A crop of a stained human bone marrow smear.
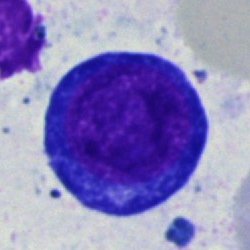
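Proerythroblast, the central cell in a stained human bone marrow smear, light microscope. The outline is round and smooth. The nucleus lies toward the top of the cell, so a wider band of cytoplasm remains below it. Its chromatin is purple and finely stippled. No granules are visible in the cytoplasm.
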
